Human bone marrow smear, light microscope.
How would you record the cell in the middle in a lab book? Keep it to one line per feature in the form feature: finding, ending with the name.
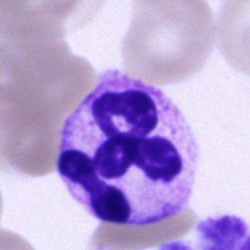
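Outline: roughly round, I think
Chromatin: dark purple, dense
Vacuoles: none in the cytoplasm, as far as I see
Cell type: segmented neutrophil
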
